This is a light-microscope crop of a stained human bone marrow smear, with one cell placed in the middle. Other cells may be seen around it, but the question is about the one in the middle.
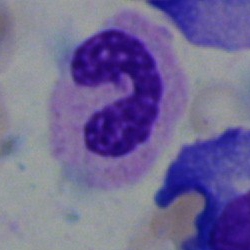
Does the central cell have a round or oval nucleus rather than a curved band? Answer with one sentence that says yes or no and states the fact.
No, its nucleus is not round or oval; it is a lobeless curved band.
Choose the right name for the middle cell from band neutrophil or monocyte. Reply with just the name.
band neutrophil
